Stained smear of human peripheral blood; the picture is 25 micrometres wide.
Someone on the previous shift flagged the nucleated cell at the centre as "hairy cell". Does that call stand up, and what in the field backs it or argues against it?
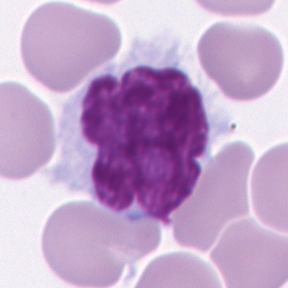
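This cell is correctly named a hairy cell. Deciding is the cytoplasm, which is pale greyish-blue, while the nucleus fills about 70% of the cell's area.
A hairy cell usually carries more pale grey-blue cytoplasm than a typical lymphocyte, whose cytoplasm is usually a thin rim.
This cytoplasm therefore speaks for hairy cell and against typical lymphocyte. No distinct nucleolus is visible.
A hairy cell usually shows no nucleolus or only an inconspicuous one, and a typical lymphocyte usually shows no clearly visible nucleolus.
This feature fits both names. The cytoplasm also shows no distinct granules.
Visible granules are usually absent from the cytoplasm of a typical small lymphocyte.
So their absence does not count against typical lymphocyte. The border is ragged and frayed rather than smooth, especially along the top. The nucleus is irregular, its several folds and clefts giving a bumpy, lobed contour; it measures about 14 by 12 micrometres, in a cell about 15 micrometres across. Red cells lie pressed against the lower right side of the cell.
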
